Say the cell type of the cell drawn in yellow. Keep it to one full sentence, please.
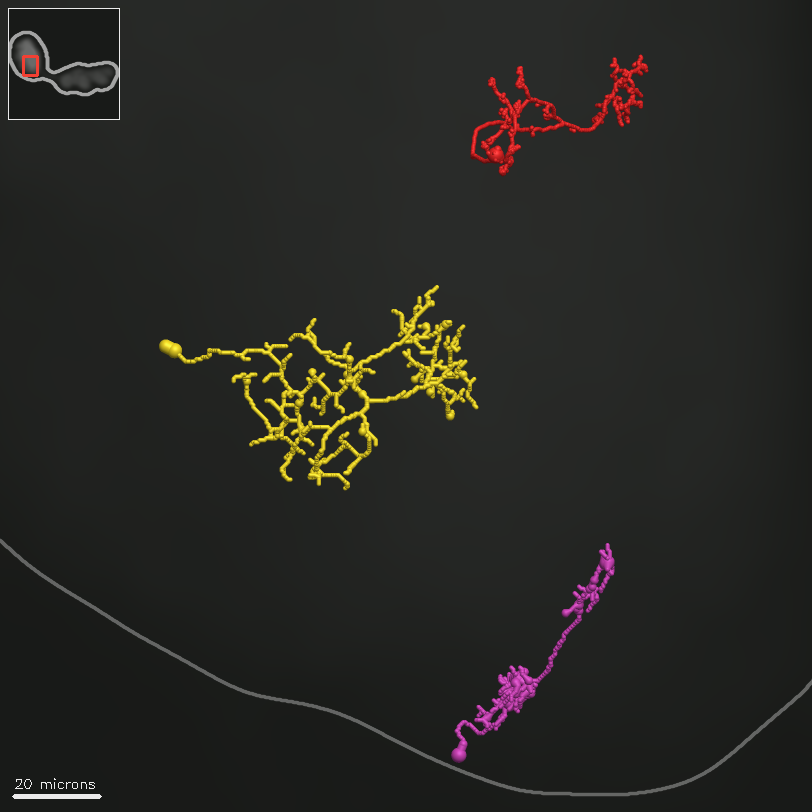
This neuron is typed as Mi14.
